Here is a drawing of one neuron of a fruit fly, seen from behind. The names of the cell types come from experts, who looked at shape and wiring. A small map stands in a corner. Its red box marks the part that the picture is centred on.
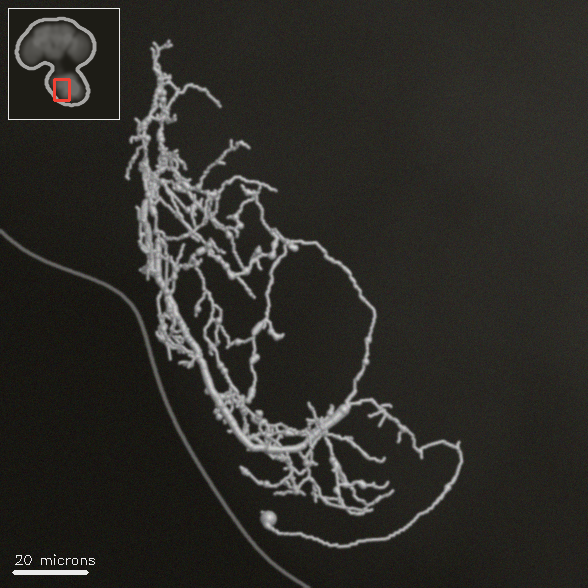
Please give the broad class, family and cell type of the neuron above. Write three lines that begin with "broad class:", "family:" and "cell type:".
broad class: nerve-cord intrinsic neuron
family: hemilineage 04B
cell type: IN04B031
